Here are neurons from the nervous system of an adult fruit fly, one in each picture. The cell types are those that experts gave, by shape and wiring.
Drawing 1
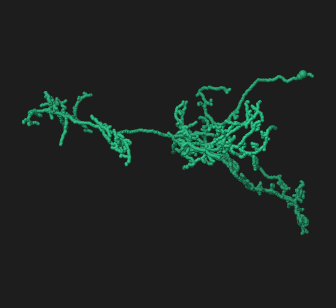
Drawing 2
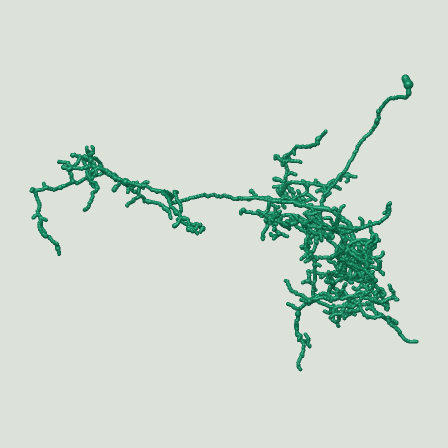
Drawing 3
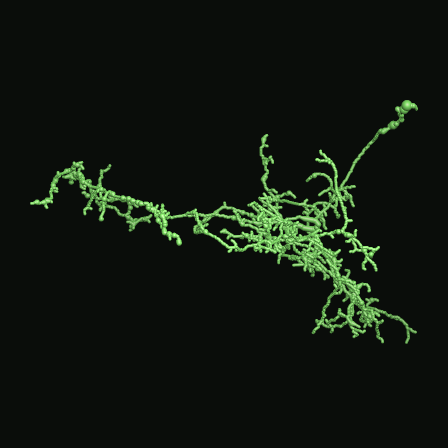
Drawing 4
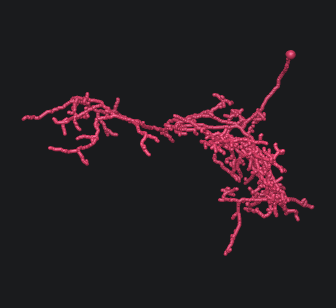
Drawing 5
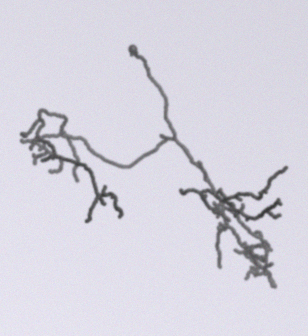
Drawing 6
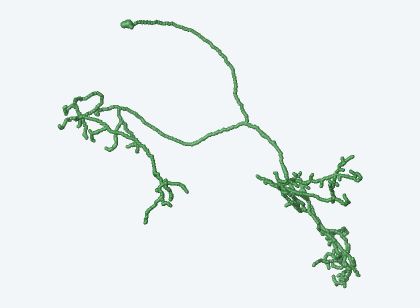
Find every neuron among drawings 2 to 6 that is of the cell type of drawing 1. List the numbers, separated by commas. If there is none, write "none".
2, 3, 4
